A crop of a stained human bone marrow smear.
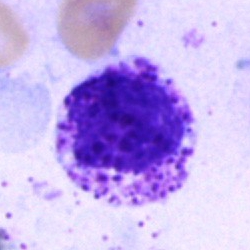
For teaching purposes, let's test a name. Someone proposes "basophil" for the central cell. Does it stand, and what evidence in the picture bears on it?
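The name basophil holds for the central cell, and promyelocyte is the weaker choice. In favour of basophil, some granules lie over the edge of the nucleus.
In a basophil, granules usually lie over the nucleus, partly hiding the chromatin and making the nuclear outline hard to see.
Against promyelocyte, the chromatin is dark purple and coarsely clumped.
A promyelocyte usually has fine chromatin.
The cytoplasm between the granules is very pale, which also counts against promyelocyte.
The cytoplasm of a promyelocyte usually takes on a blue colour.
Red cells lie above and to the upper left of the cell without touching it.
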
